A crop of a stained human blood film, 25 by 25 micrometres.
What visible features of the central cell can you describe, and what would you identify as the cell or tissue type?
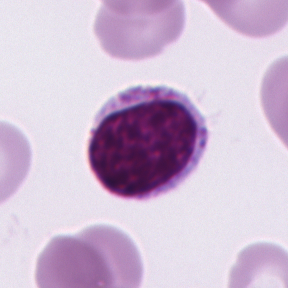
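Look first at the outline: it is nearly round. Now the cytoplasm, which forms a thin rim, widest along the upper side of the cell. Within it you can find a few fine purple specks. And from the right edge, a few faint hair-like projections extend outward. So this is a large granular lymphocyte.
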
